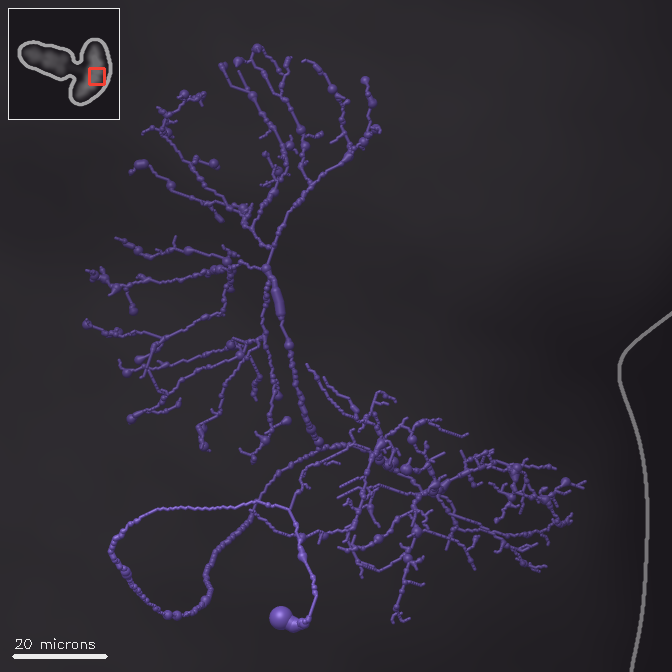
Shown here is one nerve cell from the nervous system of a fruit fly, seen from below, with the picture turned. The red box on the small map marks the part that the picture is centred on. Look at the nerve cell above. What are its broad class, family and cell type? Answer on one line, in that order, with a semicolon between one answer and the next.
central-brain intrinsic neuron; hemilineage LALv1_dorsal; FB4I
